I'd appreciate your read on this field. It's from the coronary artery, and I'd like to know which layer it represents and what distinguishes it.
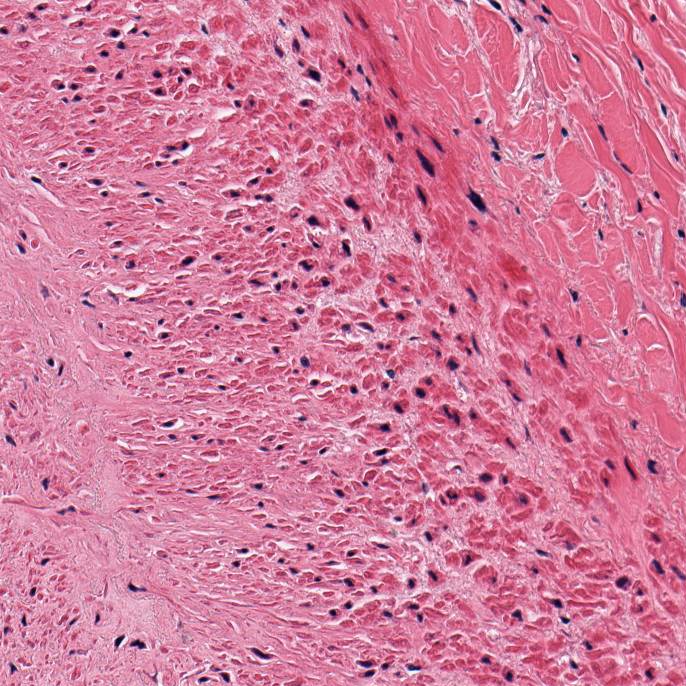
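That's tunica media. Closely packed eosinophilic cells fill most of the field, with a band of denser collagenous tissue in the upper right corner.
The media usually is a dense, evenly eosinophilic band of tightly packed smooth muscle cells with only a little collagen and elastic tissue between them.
In the centre and right the smooth muscle cells are cut mostly across into small rounded to polygonal profiles, and in the centre many sit in clear halos within pink cytoplasm.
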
